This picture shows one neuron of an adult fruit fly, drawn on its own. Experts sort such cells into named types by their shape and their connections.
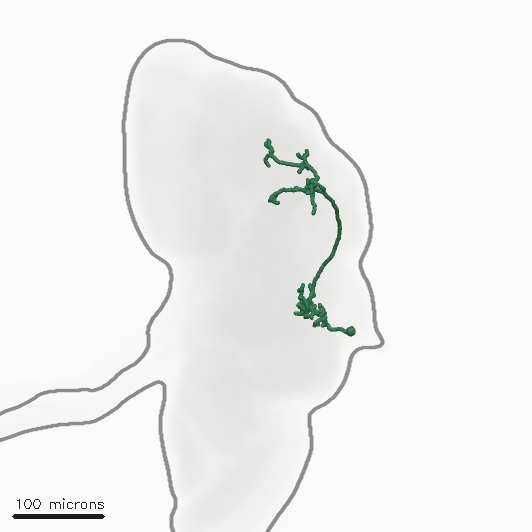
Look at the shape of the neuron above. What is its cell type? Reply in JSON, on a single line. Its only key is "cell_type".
{"cell_type": "CB1008"}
